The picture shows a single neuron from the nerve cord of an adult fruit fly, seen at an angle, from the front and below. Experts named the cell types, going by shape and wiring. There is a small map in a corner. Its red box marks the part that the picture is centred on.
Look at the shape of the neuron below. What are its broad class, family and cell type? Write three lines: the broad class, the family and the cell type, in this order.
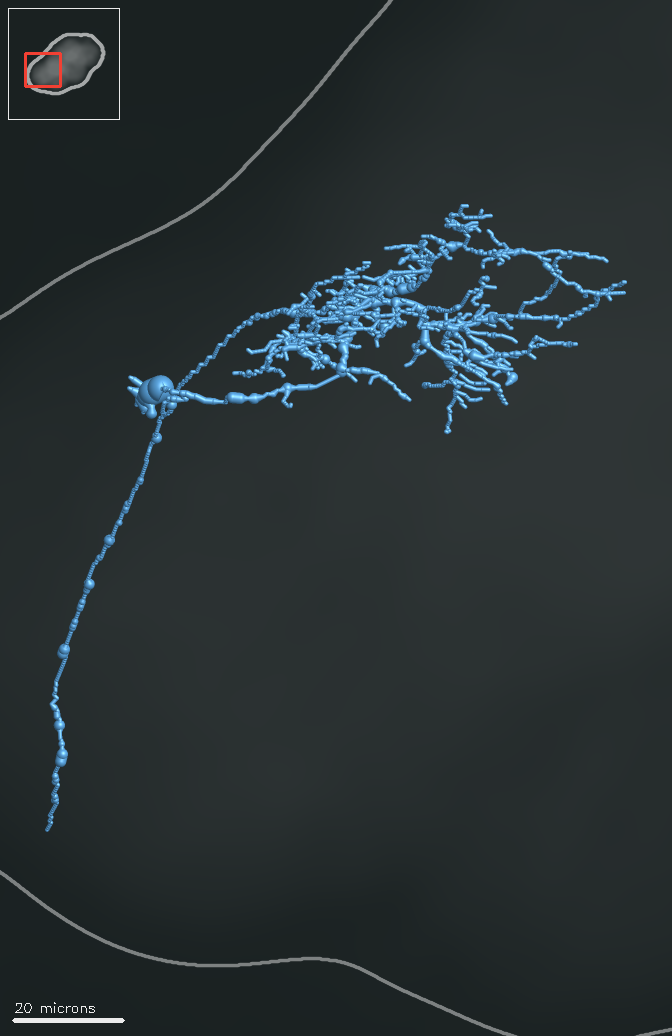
motor neuron of the nerve cord
hemilineage 06A
MNad16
